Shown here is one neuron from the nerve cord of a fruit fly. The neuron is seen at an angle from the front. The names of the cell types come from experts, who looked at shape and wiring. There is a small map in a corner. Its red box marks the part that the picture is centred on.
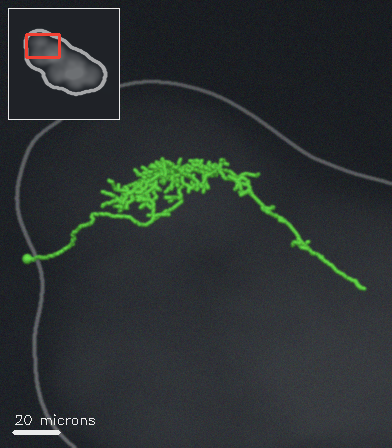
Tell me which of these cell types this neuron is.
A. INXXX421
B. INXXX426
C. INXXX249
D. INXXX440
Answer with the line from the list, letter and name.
B. INXXX426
